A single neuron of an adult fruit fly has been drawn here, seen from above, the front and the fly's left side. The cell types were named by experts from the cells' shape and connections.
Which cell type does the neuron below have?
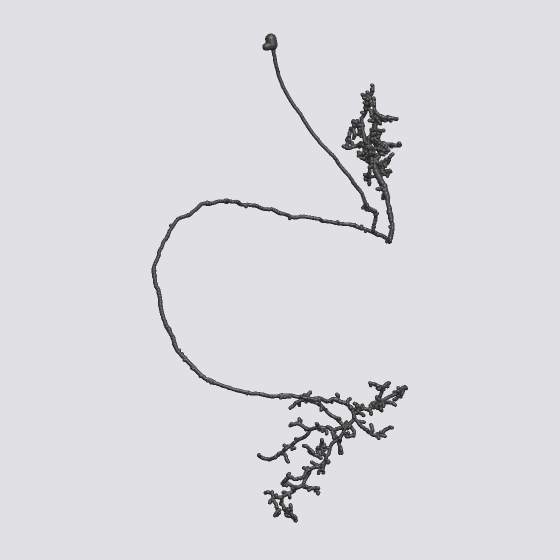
LC9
